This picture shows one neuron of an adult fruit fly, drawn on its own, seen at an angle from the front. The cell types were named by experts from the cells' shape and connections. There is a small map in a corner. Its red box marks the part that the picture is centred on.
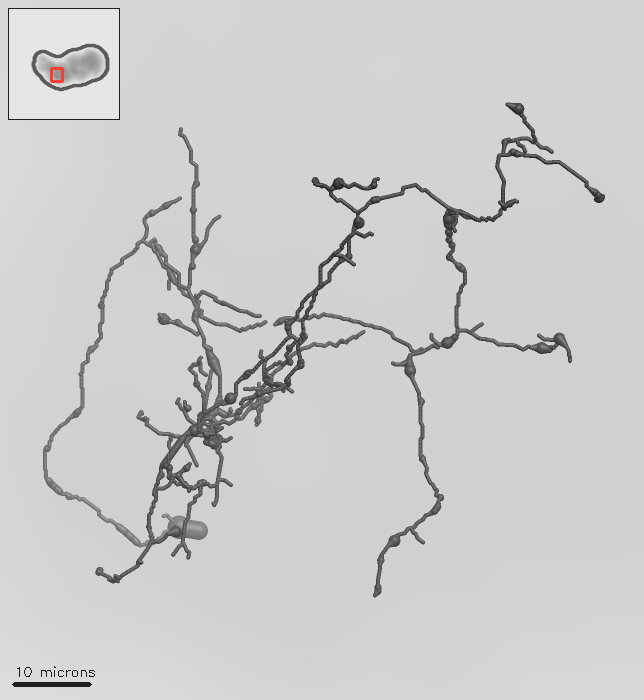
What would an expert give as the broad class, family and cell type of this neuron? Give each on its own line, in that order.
nerve-cord intrinsic neuron
hemilineage 20A.22A
IN20A.22A092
